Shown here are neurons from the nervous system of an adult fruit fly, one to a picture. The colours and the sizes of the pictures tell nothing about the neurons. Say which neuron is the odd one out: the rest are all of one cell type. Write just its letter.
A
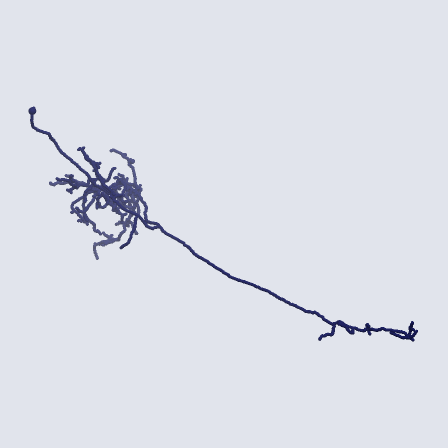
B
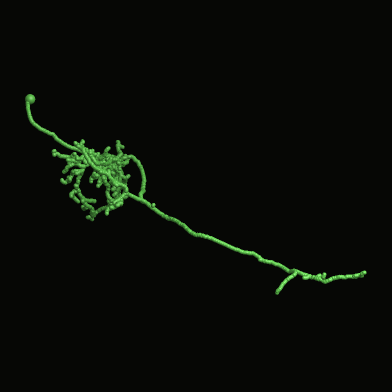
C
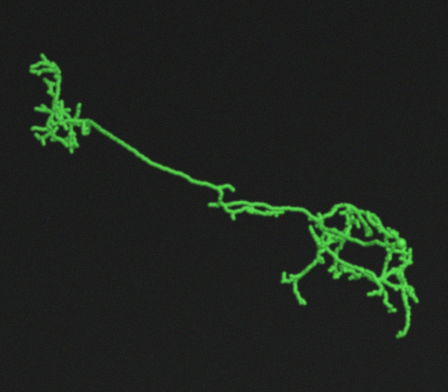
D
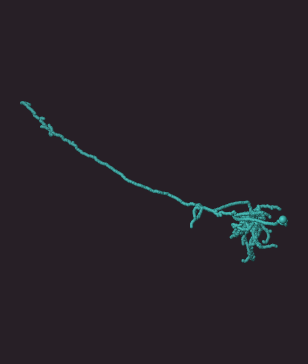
C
